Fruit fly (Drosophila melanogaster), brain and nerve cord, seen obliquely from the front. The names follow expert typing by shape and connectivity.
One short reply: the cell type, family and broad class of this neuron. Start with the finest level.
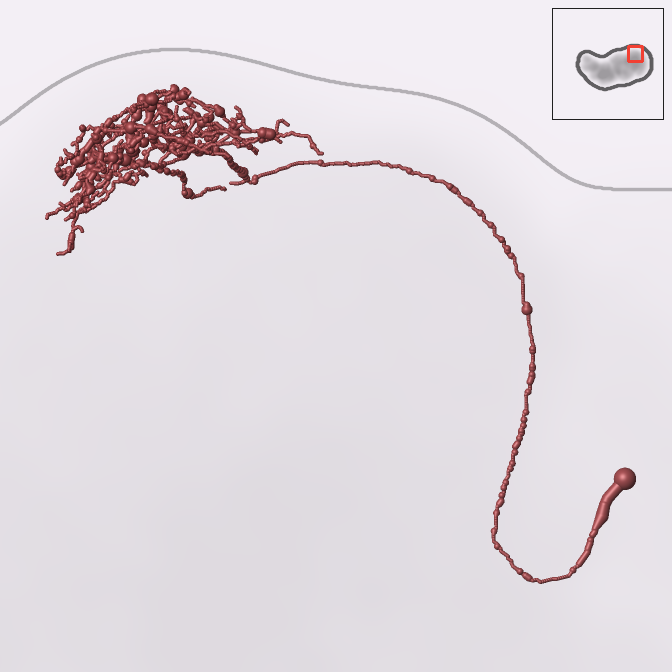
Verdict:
CB1685; hemilineage SLPav2; central-brain intrinsic neuron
